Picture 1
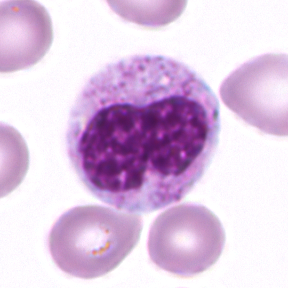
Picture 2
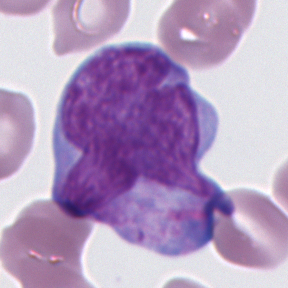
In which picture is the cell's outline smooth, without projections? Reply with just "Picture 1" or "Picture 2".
Picture 1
